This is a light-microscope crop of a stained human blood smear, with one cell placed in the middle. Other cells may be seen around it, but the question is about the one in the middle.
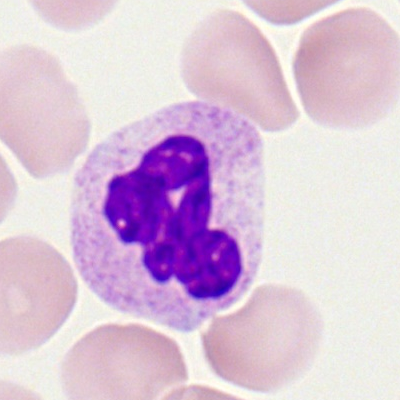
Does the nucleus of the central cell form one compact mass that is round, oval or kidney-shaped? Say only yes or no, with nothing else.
No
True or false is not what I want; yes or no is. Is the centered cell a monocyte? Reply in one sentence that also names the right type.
No, the middle cell is classified as a segmented neutrophil and not as a monocyte.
